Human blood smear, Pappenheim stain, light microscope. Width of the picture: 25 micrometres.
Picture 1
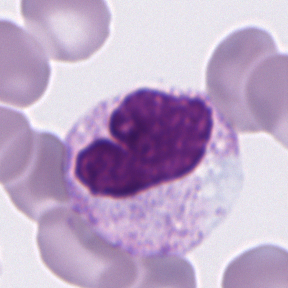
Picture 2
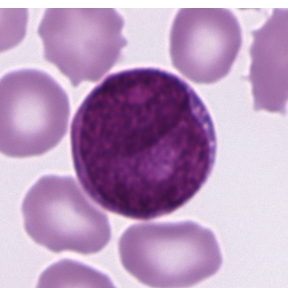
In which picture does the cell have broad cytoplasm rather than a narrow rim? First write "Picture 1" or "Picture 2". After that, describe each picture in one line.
Picture 1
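In picture 1: The cytoplasm is abundant and pale lilac.
In picture 2: Cytoplasm shows only as a very thin rim at the edge of the cell.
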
